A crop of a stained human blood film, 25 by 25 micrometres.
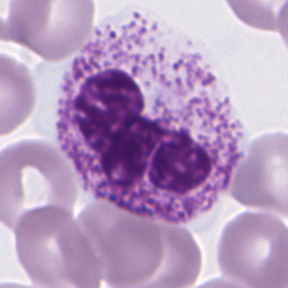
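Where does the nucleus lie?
Toward the lower left, leaving a wider band of cytoplasm at the upper right.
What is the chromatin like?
Dark purple and coarsely clumped.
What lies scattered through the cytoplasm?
Many coarse purple-violet granules, with pale lilac-pink cytoplasm between them.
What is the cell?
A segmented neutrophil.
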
